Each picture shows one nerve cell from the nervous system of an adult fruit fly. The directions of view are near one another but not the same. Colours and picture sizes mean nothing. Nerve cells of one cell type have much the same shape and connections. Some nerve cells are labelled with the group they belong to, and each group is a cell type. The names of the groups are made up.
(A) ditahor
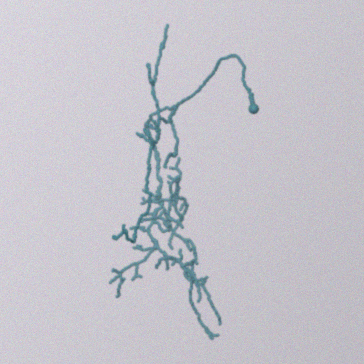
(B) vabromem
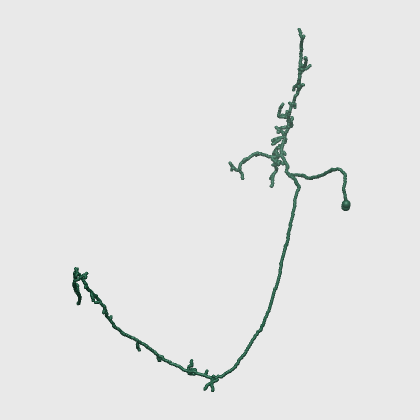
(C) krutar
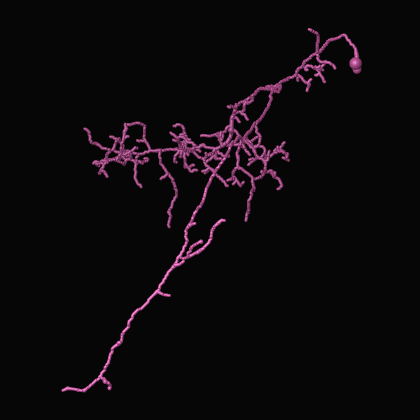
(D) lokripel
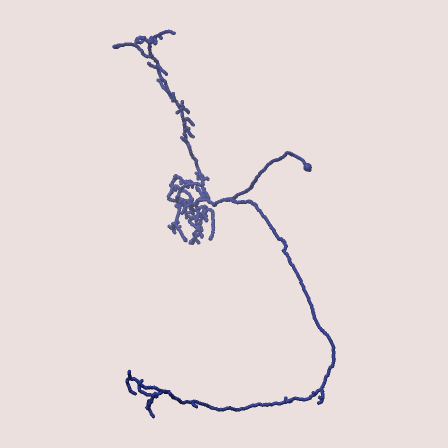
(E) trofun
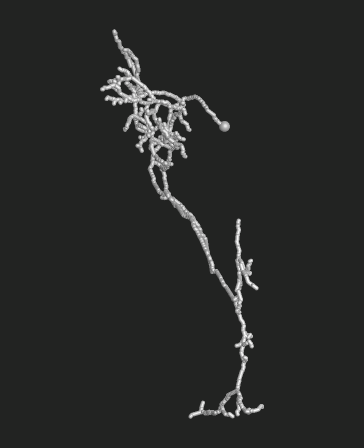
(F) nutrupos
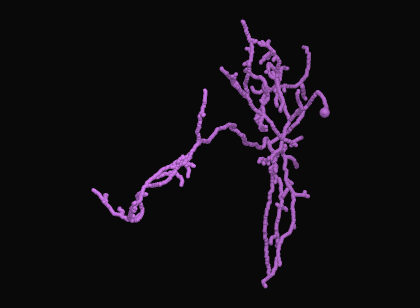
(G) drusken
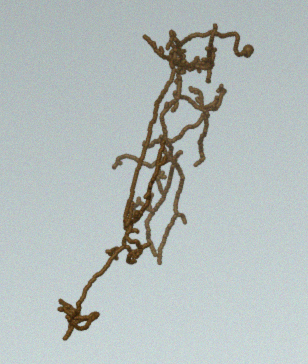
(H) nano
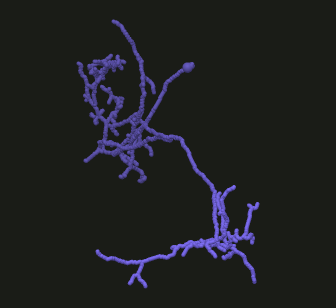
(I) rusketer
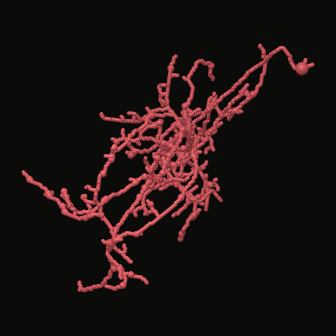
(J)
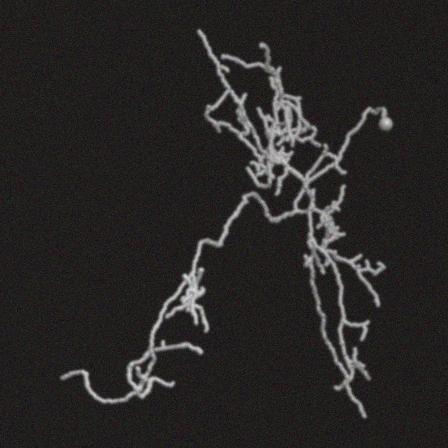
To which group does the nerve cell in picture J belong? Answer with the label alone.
nutrupos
